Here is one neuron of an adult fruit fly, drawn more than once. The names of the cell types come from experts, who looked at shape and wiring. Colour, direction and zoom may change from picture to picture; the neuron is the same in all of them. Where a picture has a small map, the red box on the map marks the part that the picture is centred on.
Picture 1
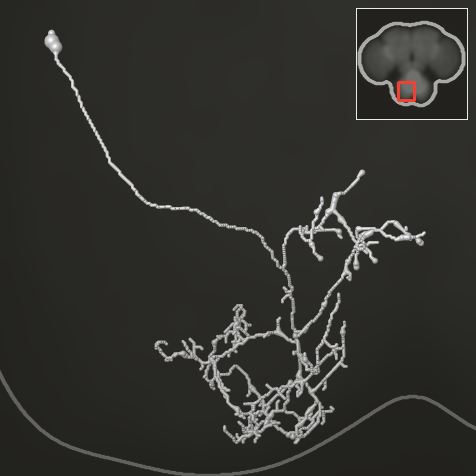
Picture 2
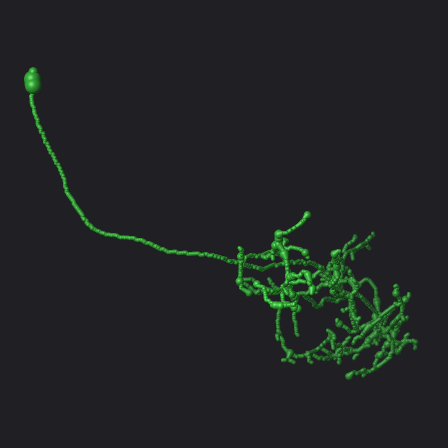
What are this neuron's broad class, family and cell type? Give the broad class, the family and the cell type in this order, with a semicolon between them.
nerve-cord intrinsic neuron; hemilineage 09A; IN09A073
